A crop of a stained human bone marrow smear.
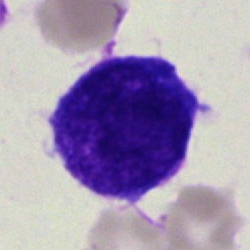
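Blast at the centre of this bone marrow smear: its nucleus takes up nearly the whole cell, leaving at most a very thin rim of cytoplasm. You can't see any granules or clear vacuoles in it. Thin, hair-like projections stick out from the surface at several points.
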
